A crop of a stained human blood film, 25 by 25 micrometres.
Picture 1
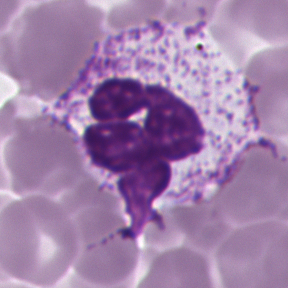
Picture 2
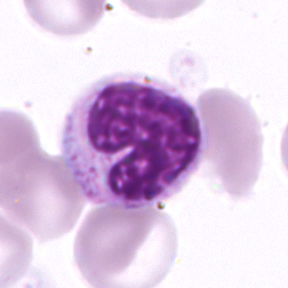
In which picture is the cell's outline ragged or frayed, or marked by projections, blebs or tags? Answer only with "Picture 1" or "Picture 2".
Picture 1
